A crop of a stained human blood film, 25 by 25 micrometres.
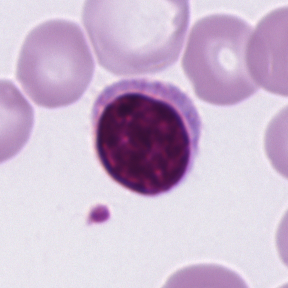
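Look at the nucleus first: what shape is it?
Round, with no indentation; it measures about 9 by 8 micrometres and fills about 70% of the cell's area.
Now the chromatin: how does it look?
Dark purple and coarsely clumped.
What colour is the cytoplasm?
A pale lilac-blue, and its widest band runs along the top of the cell, which is about 10 micrometres across.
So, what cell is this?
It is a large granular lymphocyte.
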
